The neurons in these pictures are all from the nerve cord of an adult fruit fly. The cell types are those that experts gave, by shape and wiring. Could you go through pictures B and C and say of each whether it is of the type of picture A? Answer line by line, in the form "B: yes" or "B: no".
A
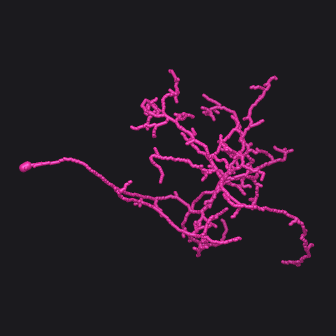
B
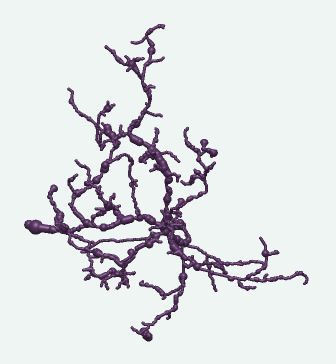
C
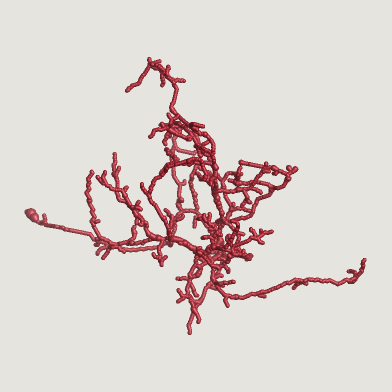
B: yes
C: yes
